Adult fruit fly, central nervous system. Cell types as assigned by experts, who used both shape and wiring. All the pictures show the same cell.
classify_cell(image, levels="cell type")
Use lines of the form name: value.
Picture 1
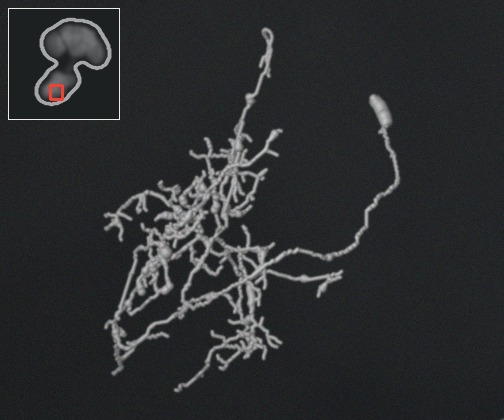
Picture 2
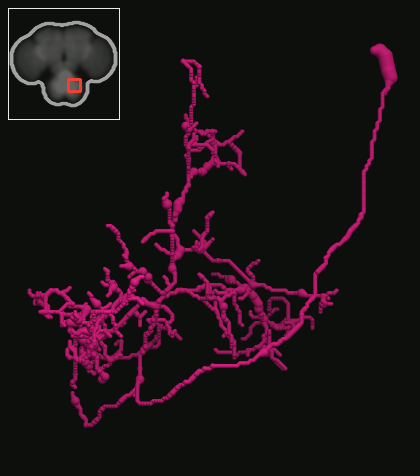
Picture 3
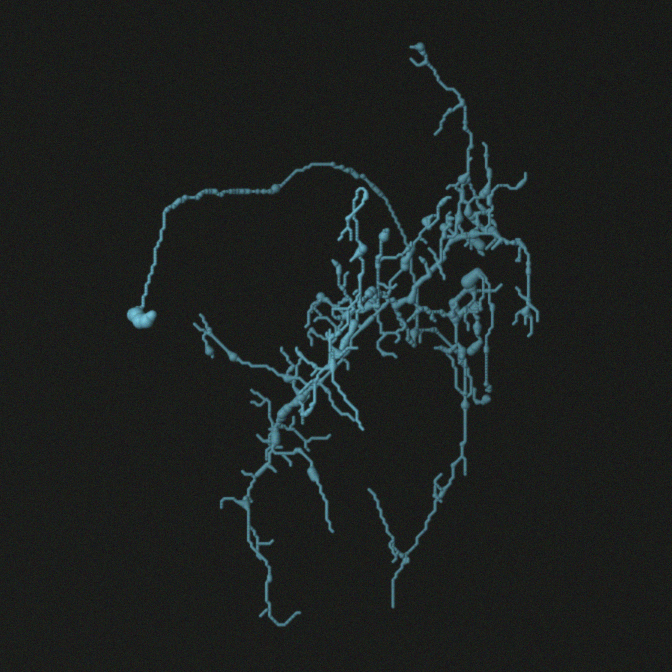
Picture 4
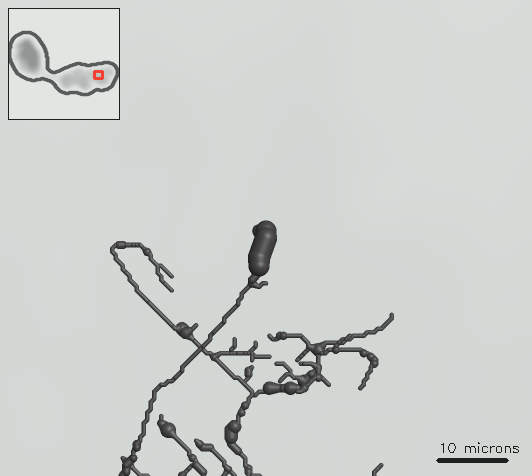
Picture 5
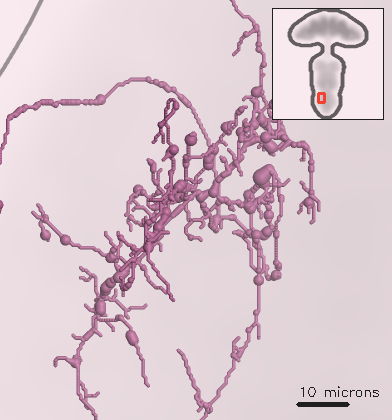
cell type: IN09A047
